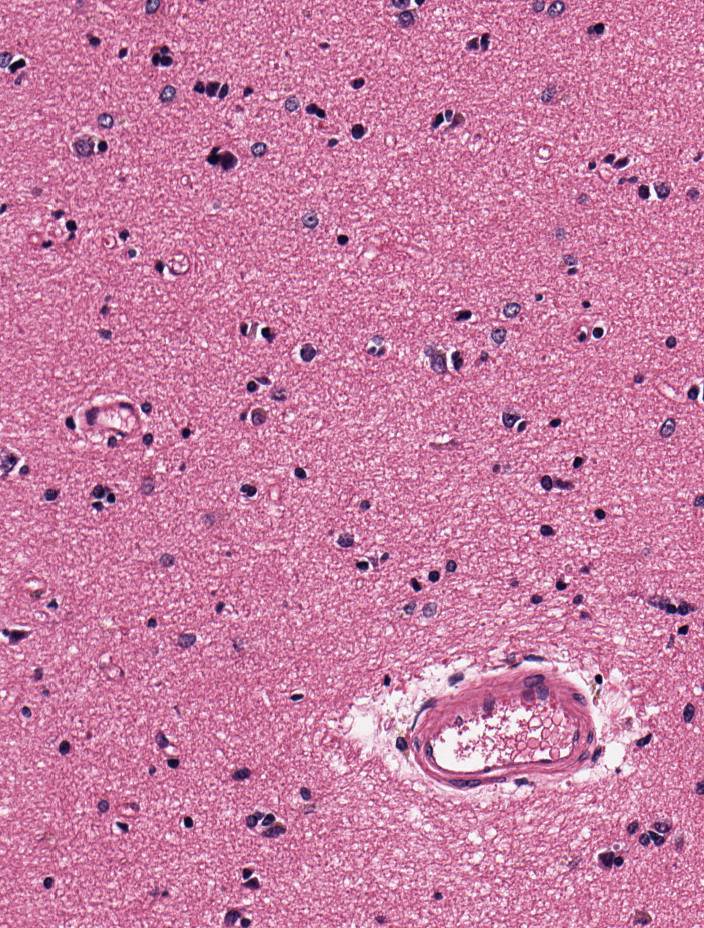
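Cerebral cortex, H&E: a pale pink, finely fibrillary matrix throughout, with cells scattered through it. Nuclei: mostly small, round and dark-staining, spread fairly evenly, some in groups of two or three. Lower right: a vessel ringed by clear, empty space.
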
